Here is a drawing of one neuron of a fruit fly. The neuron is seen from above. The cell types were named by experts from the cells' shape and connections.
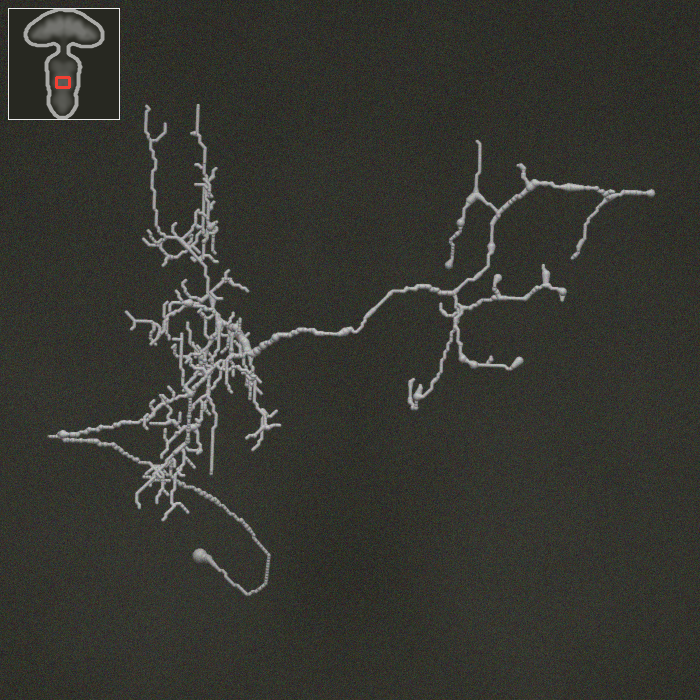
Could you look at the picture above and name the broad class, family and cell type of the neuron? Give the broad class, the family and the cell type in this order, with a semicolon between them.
nerve-cord intrinsic neuron; hemilineage 06A; IN06A096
